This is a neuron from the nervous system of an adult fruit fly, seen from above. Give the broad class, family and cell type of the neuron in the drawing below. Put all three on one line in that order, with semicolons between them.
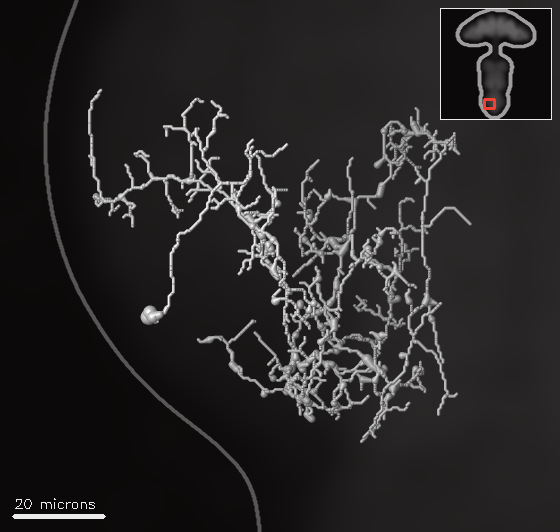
nerve-cord intrinsic neuron; hemilineage 19A; IN19A074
